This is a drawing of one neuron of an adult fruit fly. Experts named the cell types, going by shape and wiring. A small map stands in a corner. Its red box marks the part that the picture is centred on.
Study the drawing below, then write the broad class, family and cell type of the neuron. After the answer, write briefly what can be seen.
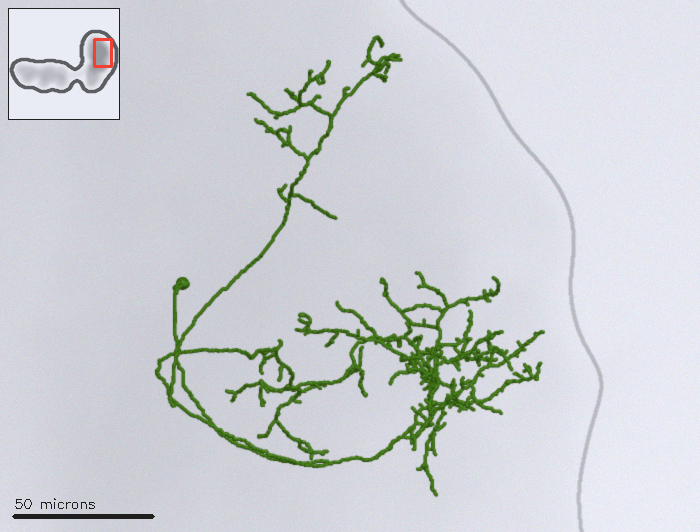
It is a central-brain intrinsic neuron. Its family is hemilineage DM1_antero_dorsal. Its cell type is CRE092. The cell body can be seen on the left of the picture. By the scale bar it is about 170 microns tall in this view. The picture shows dozens of branch ends.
